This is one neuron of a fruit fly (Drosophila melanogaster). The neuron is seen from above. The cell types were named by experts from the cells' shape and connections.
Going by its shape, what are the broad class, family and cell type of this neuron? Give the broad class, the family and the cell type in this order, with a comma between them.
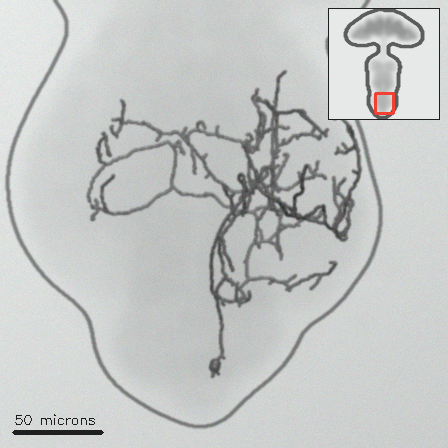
nerve-cord intrinsic neuron, hemilineage 04B, IN04B032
